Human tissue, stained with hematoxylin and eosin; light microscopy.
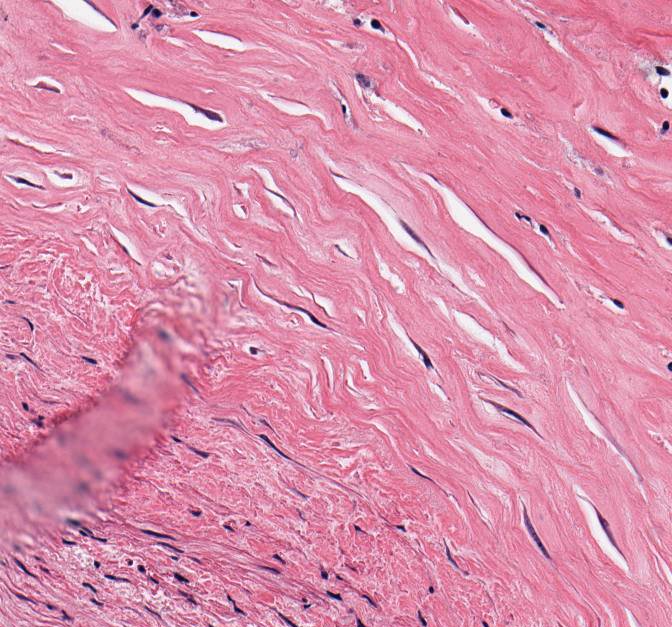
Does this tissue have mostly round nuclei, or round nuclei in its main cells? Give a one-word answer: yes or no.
No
